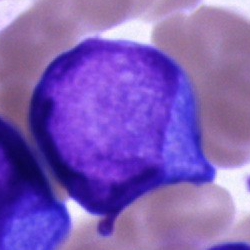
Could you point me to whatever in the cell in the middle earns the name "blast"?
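Fine, evenly spread chromatin with small pale speckles throughout fits a blast well.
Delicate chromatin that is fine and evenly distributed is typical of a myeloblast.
The deep blue cytoplasm fits less neatly.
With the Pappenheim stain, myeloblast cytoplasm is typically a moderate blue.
Apart from that, a small knob-like bleb hangs from the bottom edge, and the cytoplasm is widest at the lower right, tapering to a point there.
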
